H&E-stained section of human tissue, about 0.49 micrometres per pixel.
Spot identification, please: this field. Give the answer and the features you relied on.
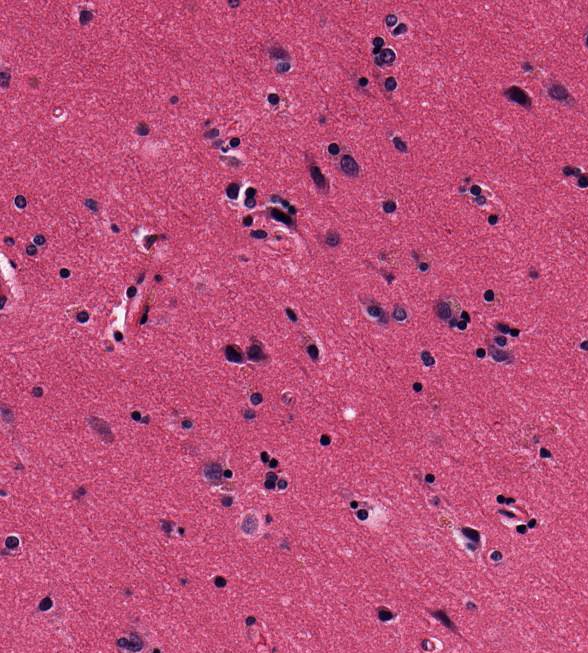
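Cerebral cortex, I'd say. The whole field is a finely granular pink matrix, without organised units or layering.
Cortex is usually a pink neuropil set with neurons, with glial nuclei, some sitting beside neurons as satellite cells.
That fits the small dark round nuclei here, in clusters of two to four beside larger cell bodies in the upper centre and centre.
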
